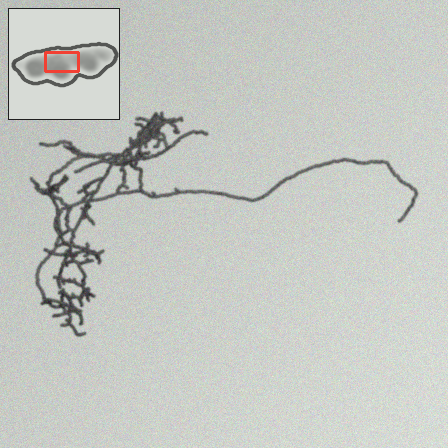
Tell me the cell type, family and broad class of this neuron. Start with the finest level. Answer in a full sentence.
Type IN17A119 of hemilineage 17A, a nerve-cord intrinsic neuron.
